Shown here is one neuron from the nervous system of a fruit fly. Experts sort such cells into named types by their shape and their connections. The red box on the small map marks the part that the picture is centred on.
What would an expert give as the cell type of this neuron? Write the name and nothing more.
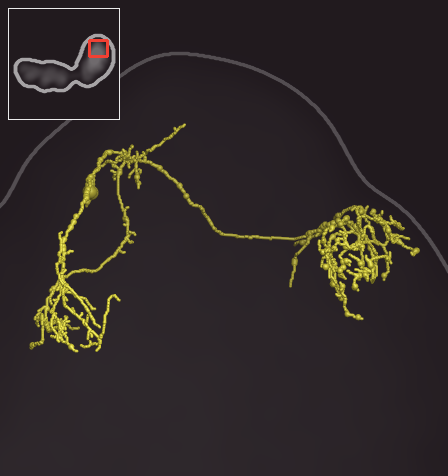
AOTU047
